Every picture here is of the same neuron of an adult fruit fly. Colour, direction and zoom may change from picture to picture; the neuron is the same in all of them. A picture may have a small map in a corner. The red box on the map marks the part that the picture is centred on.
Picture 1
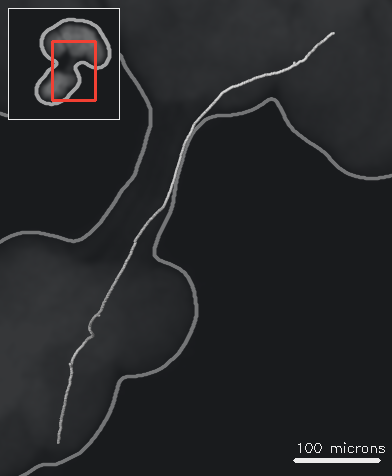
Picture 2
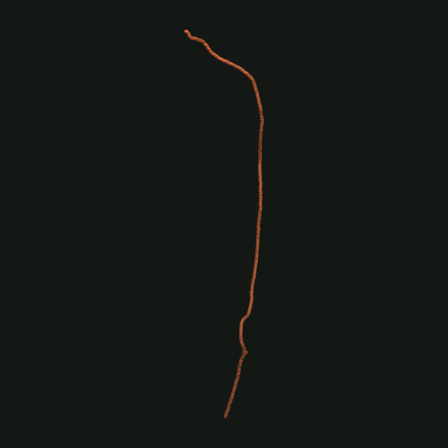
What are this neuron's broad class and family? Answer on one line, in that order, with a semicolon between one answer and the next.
sensory neuron ascending to the brain; class mechanosensory proprioceptive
